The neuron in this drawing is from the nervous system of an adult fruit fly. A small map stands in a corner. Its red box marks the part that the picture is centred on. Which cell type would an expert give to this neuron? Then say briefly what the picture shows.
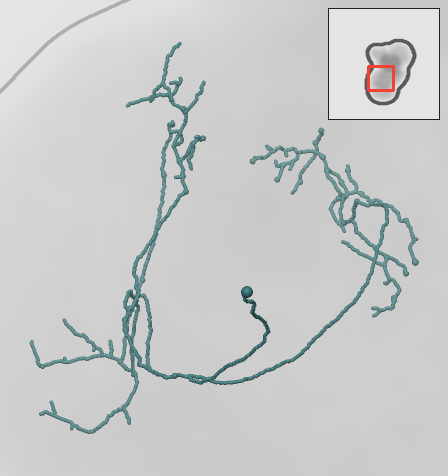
It is of cell type SMP573. It is a central-brain intrinsic neuron. The cell body can be seen in the middle of the picture. Dozens of branch ends can be seen.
